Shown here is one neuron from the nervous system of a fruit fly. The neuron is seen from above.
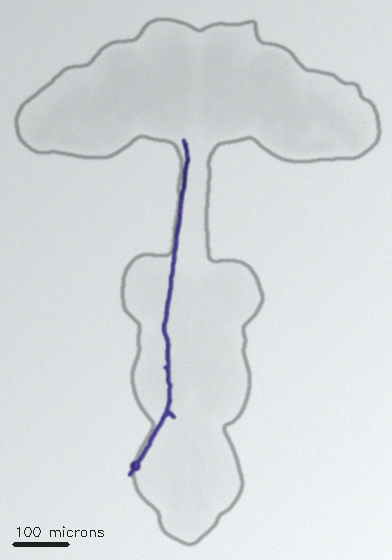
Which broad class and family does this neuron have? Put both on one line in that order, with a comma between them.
sensory neuron ascending to the brain, class mechanosensory proprioceptive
